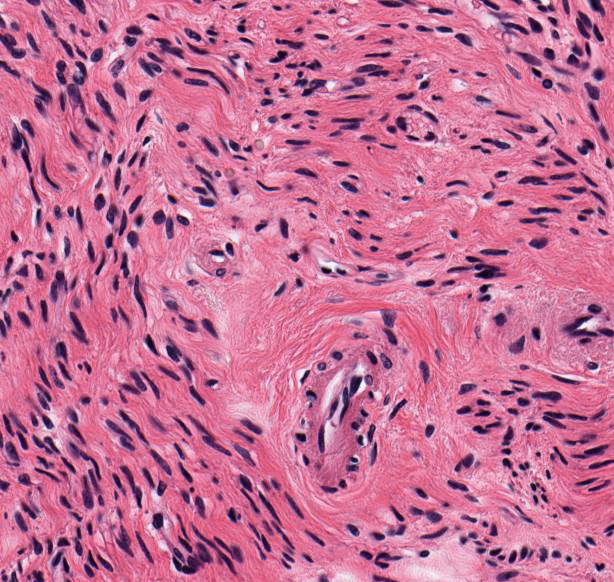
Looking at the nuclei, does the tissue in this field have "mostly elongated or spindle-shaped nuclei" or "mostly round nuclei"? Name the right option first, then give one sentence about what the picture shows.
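Mostly elongated or spindle-shaped nuclei. The nuclei are elongated, dark and tapered, and many are slightly wavy.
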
